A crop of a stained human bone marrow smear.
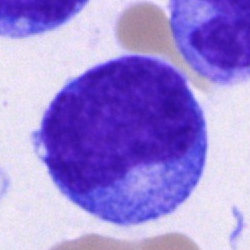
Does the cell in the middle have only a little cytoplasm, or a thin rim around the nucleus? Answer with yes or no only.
Yes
